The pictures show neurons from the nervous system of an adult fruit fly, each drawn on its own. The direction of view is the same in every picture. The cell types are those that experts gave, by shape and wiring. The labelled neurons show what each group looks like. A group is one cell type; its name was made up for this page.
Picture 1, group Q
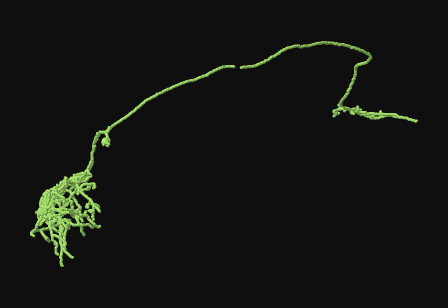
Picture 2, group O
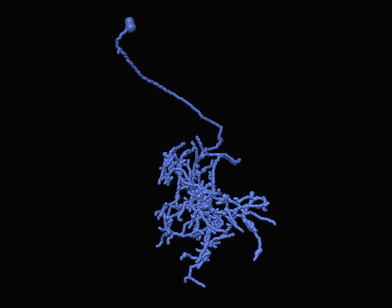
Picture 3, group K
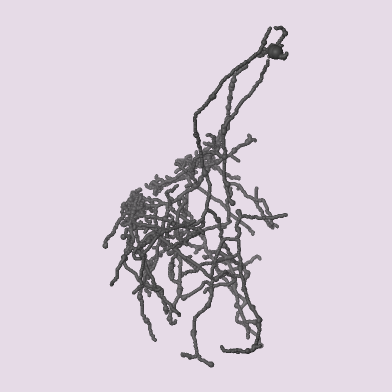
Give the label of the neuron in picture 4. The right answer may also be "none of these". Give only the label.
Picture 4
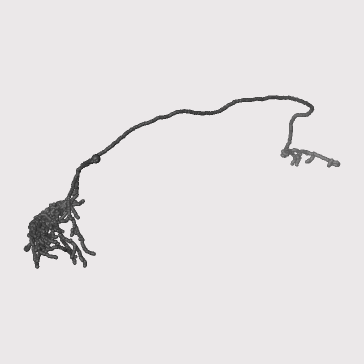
group Q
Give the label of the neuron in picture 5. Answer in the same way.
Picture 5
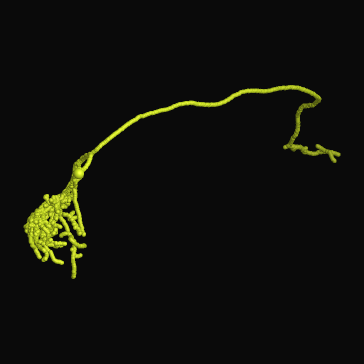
group Q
